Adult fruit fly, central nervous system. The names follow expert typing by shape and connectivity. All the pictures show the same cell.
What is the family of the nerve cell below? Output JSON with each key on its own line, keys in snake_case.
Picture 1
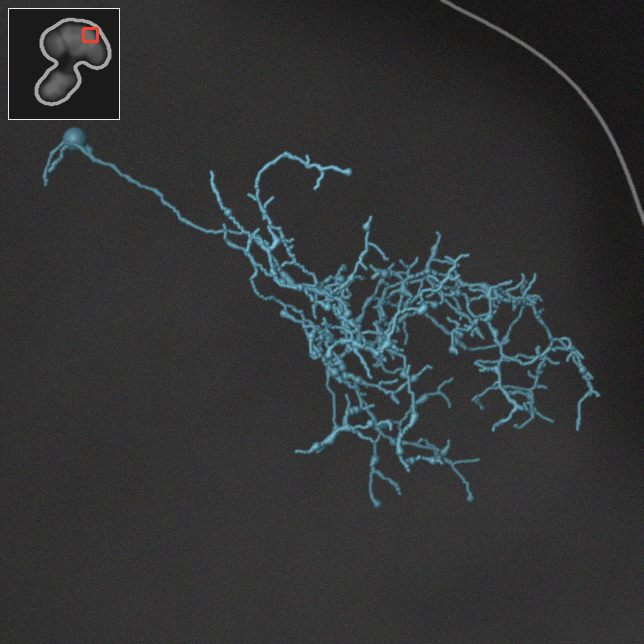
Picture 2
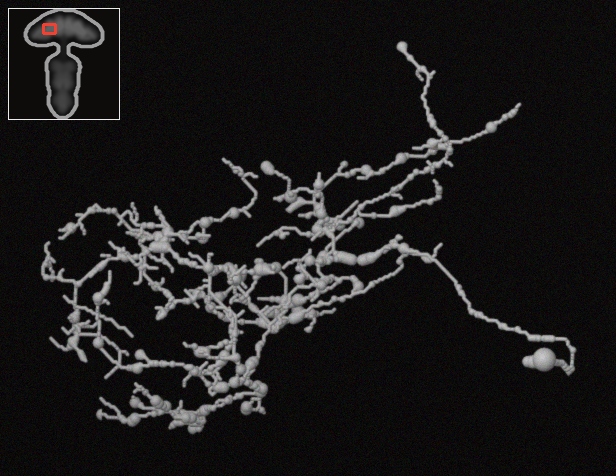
{
 "family": "hemilineage SLPpm1"
}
